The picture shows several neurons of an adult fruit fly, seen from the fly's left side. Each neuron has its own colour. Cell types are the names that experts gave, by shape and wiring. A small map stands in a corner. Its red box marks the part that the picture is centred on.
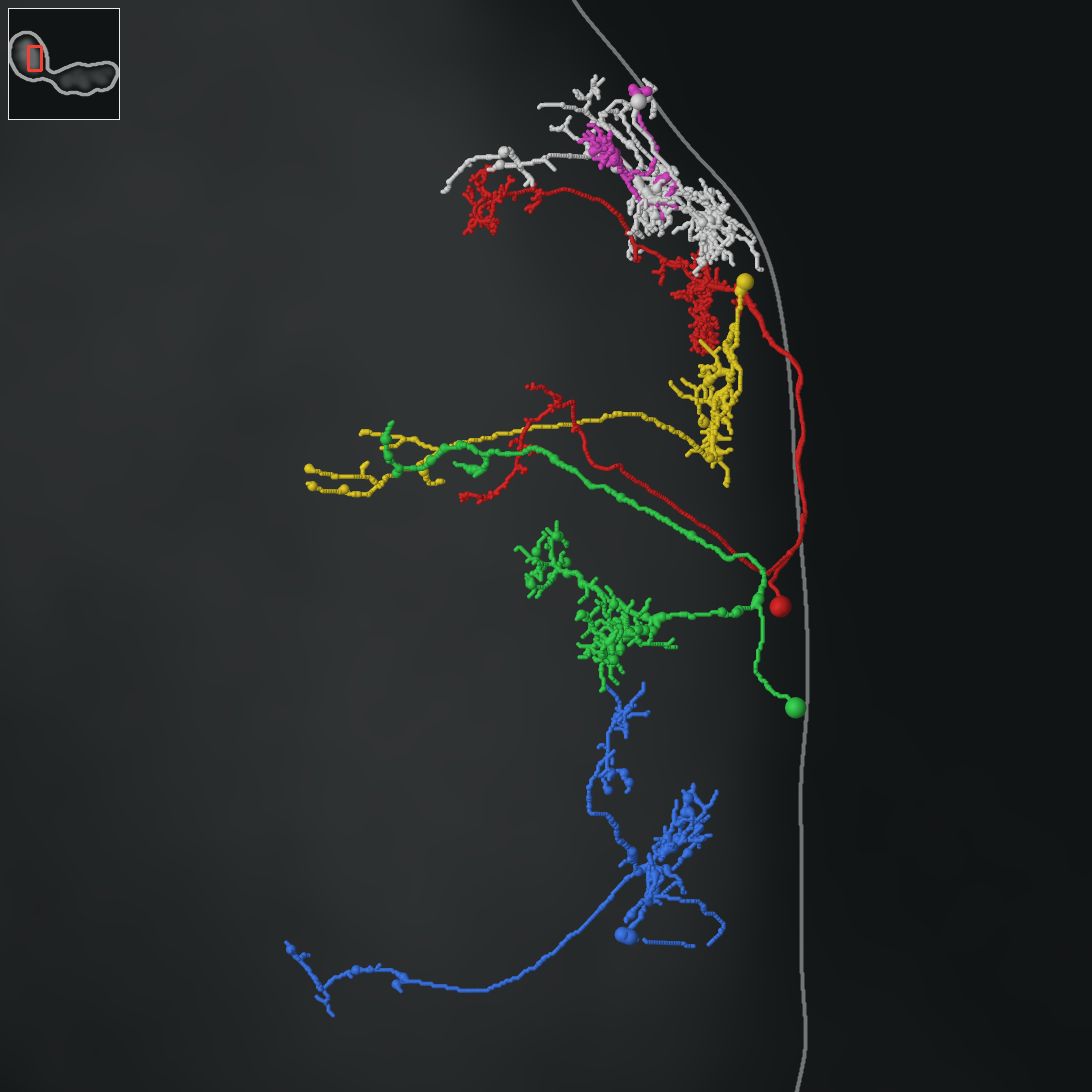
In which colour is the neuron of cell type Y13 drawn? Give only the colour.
blue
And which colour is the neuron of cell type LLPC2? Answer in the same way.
red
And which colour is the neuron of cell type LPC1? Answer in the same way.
yellow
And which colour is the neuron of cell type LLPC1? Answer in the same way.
green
